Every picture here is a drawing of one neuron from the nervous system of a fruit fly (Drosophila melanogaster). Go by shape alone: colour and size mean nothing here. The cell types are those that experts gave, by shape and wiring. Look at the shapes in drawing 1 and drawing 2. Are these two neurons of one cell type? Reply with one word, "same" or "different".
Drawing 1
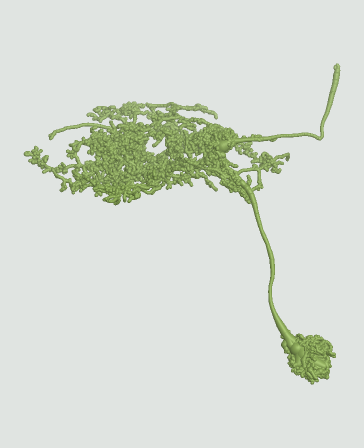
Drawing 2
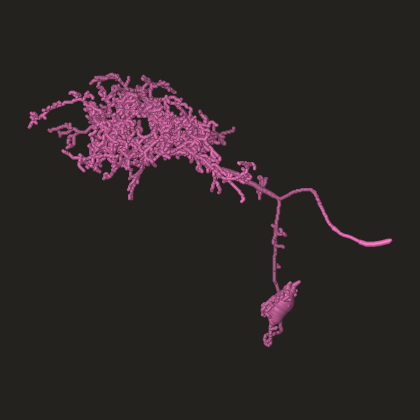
different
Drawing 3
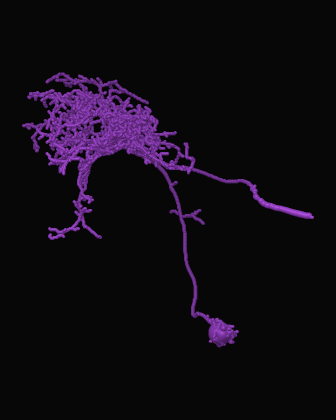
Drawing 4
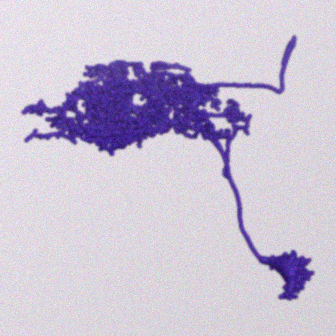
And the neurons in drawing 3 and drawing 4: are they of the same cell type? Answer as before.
different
